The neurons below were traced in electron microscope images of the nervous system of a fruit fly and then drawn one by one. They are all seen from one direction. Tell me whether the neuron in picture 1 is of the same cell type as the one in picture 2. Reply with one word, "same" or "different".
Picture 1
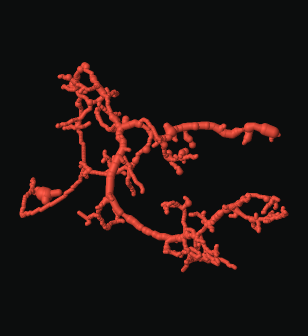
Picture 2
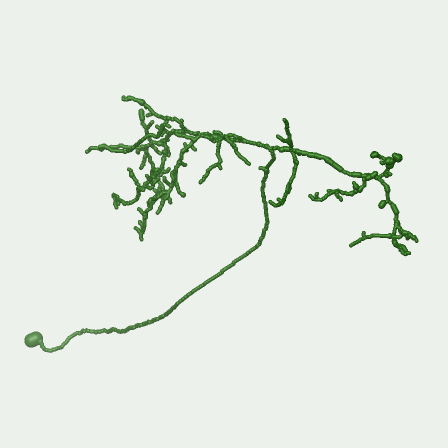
different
